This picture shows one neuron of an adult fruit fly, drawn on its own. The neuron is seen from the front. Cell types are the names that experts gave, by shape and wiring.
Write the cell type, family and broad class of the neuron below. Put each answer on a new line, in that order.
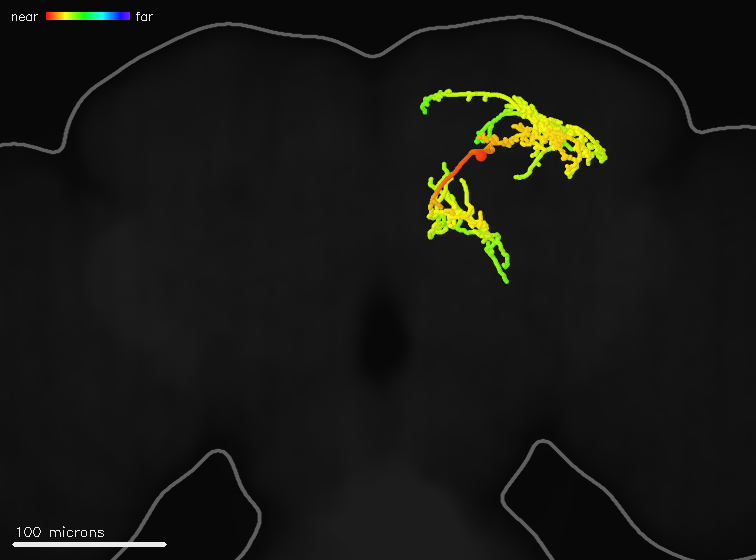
AOTU020
hemilineage AOTUv1_medial
central-brain intrinsic neuron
